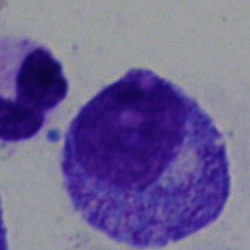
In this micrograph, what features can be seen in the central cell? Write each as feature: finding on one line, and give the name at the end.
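Nucleus: one pale rounded area near its centre
Cytoplasm: bluish-purple, mainly below and right of nucleus
Granules: many, coarse, purple, filling cytoplasm
Clear zone: paler, in cytoplasm just right of nucleus
Name: promyelocyte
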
